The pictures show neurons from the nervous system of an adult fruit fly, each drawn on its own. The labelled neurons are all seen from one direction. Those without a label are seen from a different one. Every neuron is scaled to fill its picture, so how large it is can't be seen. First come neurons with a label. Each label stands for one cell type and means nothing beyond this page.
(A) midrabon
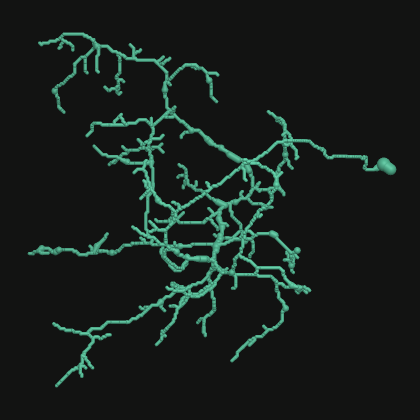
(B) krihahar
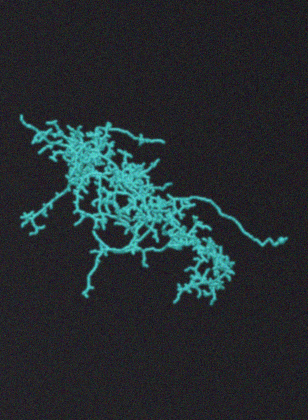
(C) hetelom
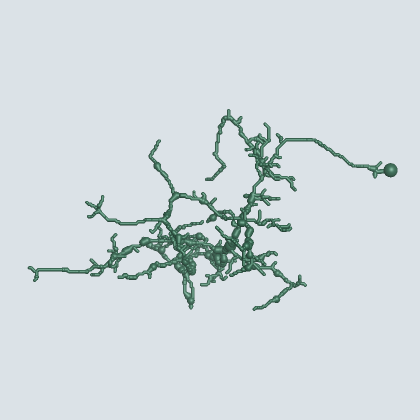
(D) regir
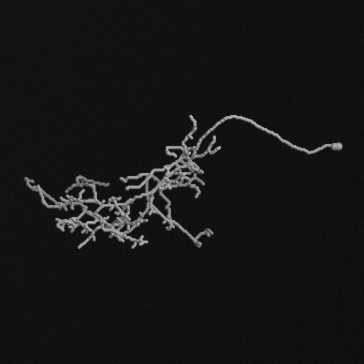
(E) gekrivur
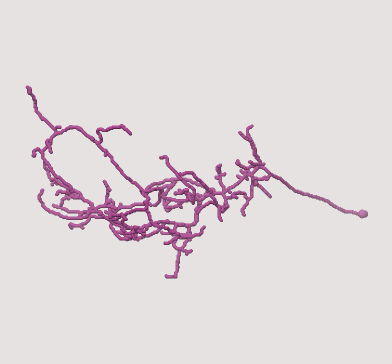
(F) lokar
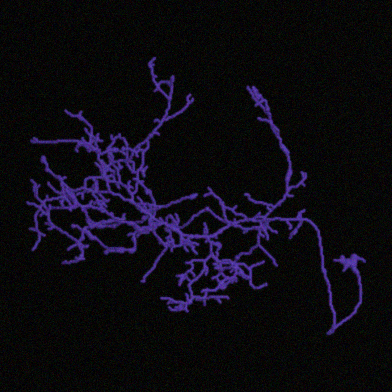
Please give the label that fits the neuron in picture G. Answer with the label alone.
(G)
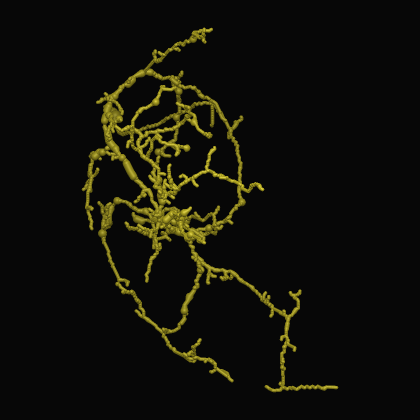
midrabon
